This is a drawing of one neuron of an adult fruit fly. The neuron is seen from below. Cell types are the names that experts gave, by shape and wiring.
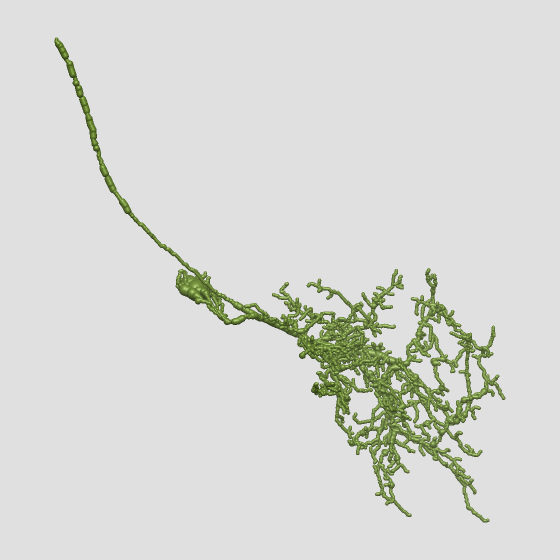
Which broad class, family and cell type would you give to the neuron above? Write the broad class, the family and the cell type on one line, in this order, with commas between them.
motor neuron of the nerve cord, MNad, MNad11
